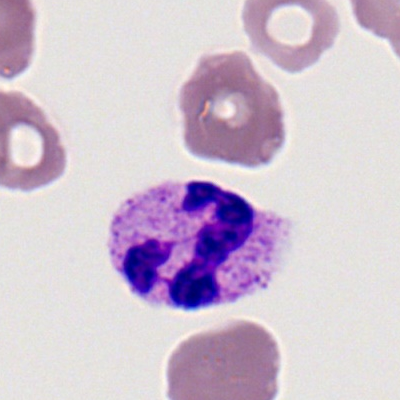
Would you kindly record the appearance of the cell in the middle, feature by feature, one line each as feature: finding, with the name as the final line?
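Nucleus: divided into several lobes
Chromatin: dense, dark purple, clumped
Cytoplasm: plentiful, pale pinkish-lilac
Granules: fine, lilac-purple, scattered through the cytoplasm
Name: segmented neutrophil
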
